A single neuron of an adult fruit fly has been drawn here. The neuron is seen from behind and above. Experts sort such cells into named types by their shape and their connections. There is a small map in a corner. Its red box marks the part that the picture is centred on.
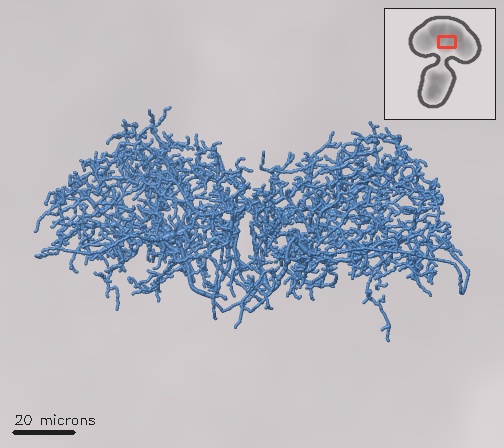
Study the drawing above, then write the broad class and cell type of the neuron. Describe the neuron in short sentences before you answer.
It is in the brain and does not reach the nerve cord. By the scale bar it is about 150 microns wide in this view. More than a hundred branch ends can be seen. It is a central-brain intrinsic neuron. Its cell type is GNG001.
